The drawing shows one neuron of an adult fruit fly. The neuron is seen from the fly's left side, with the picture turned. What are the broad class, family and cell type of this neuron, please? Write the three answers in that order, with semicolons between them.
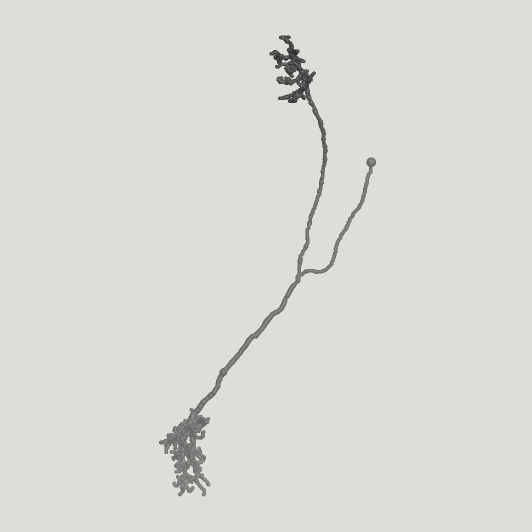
visual projection neuron; hemilineage VPNd2; LC10d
